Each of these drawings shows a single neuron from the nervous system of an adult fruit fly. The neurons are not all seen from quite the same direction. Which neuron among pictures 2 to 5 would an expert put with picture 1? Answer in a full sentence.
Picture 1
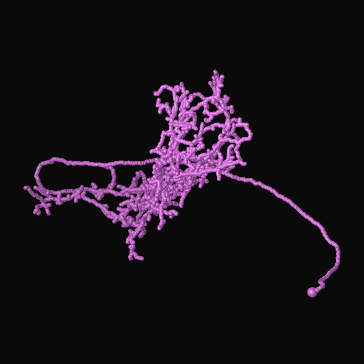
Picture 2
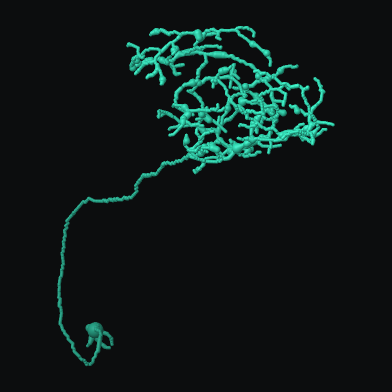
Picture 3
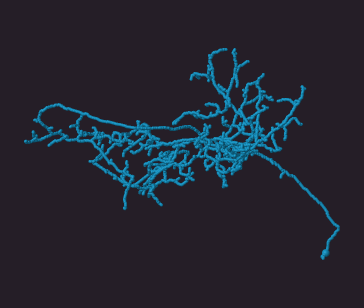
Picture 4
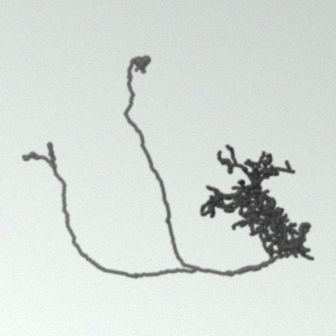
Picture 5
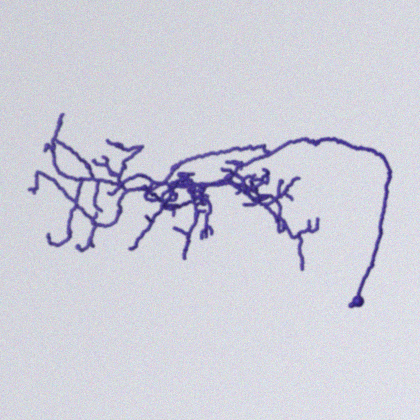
Picture 3 shows a neuron of the same cell type.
